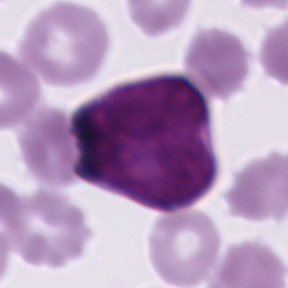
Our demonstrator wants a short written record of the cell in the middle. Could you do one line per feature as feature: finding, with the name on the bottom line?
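Chromatin: finely stippled, not coarsely clumped.
Left side: a small notch.
Granules: none distinct.
Vacuoles: none visible.
Identity: myeloblast.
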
